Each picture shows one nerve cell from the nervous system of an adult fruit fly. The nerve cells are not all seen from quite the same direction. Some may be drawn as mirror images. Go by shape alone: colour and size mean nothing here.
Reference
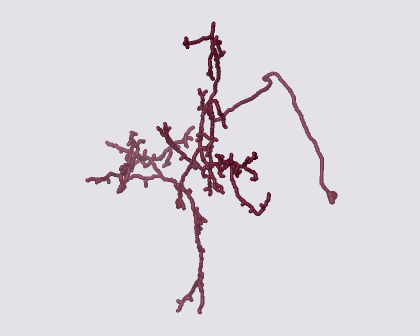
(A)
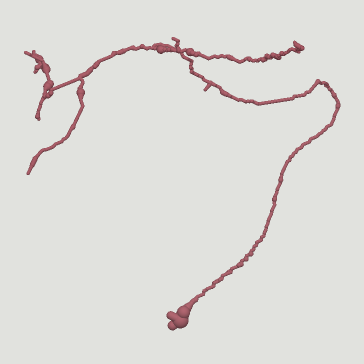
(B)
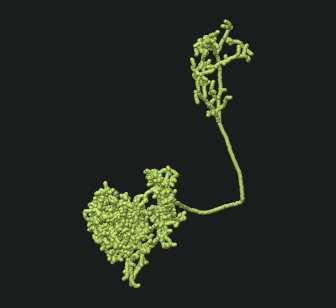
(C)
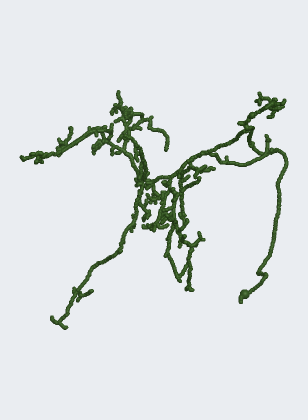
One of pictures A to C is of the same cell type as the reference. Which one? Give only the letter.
C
